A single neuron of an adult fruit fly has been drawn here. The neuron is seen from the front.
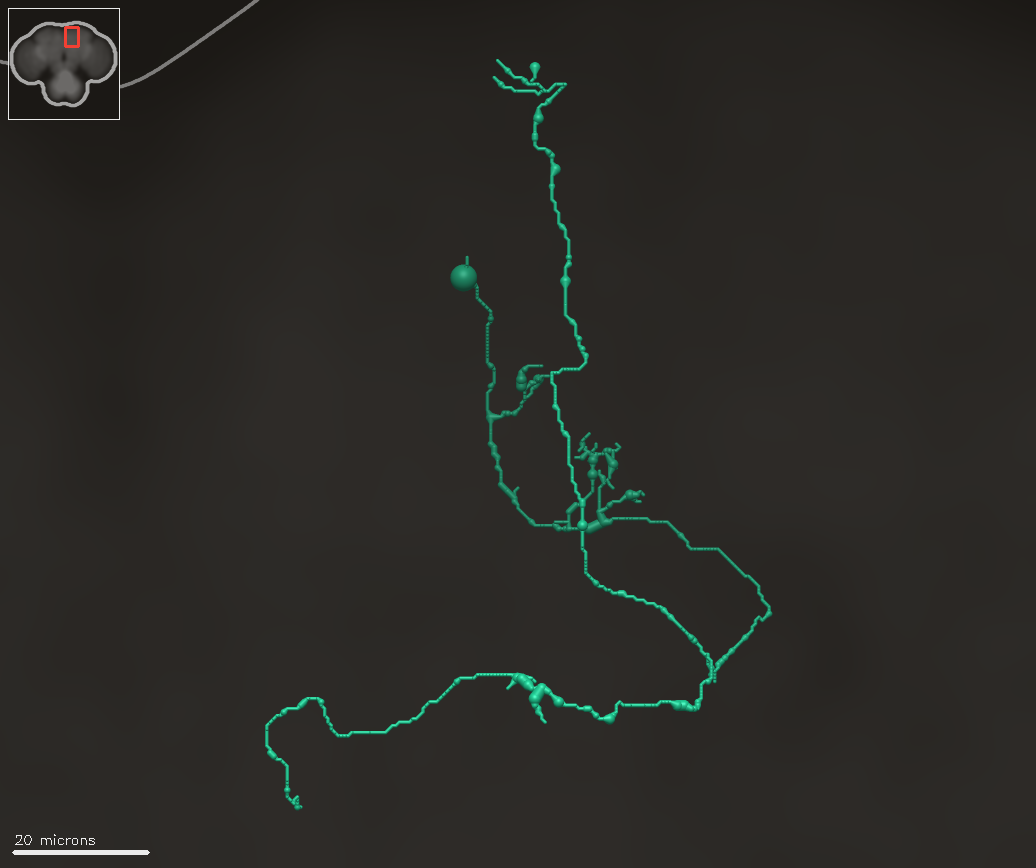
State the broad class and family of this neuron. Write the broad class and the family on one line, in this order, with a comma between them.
central-brain intrinsic neuron, class Kenyon Cell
